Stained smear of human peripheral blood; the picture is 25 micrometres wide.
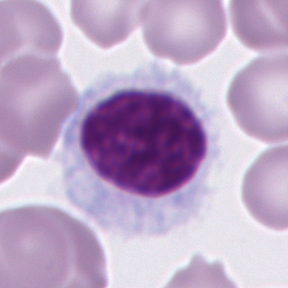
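Hairy cell in a stained peripheral blood smear, its border ragged with many fine hair-like projections all around. The cytoplasm is very pale greyish blue and broader below and to the left of the nucleus than above and to the right. No nucleoli are visible.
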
